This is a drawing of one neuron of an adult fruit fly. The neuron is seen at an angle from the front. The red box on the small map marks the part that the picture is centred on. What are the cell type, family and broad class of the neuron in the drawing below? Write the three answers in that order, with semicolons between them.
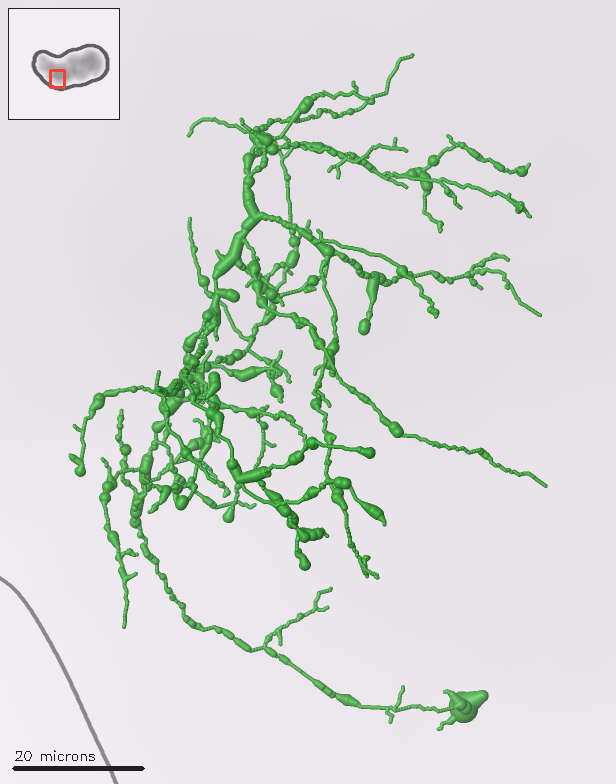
IN04B059; hemilineage 04B; nerve-cord intrinsic neuron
